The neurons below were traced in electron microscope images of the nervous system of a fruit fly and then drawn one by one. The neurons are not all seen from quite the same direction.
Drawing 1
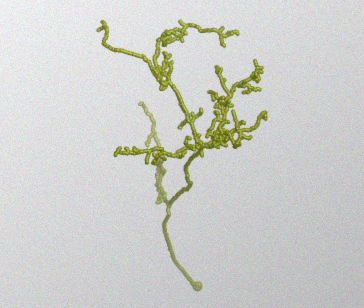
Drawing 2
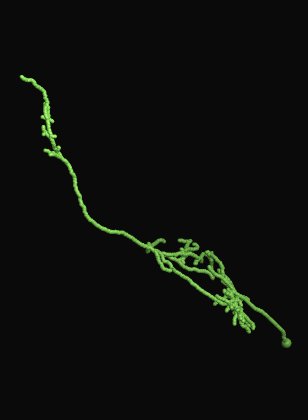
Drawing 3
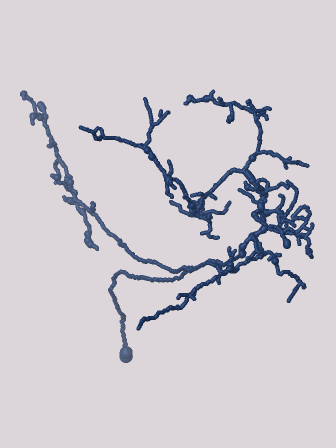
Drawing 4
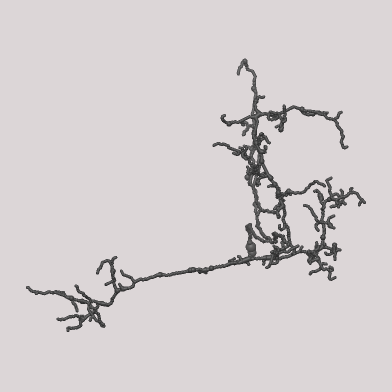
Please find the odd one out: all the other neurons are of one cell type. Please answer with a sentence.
Drawing 2 shows a neuron of another cell type.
